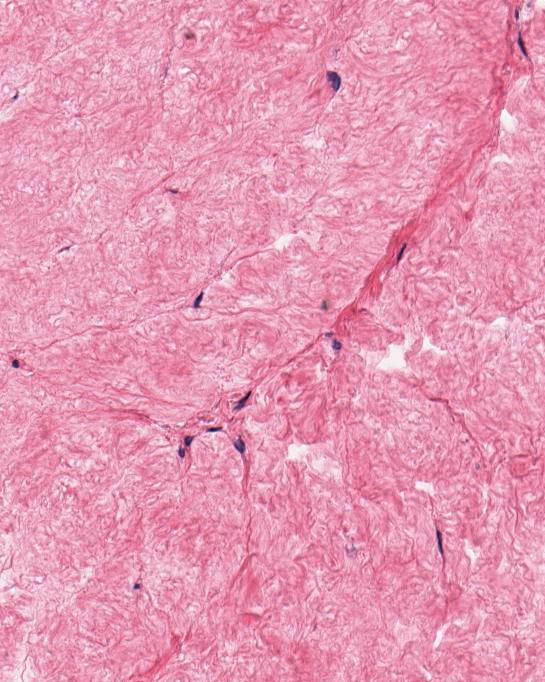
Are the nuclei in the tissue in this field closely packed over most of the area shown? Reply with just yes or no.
No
